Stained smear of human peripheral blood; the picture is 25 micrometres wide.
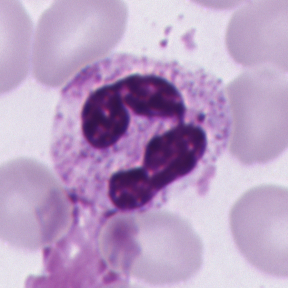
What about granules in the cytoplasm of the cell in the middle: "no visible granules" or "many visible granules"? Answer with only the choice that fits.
Many visible granules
